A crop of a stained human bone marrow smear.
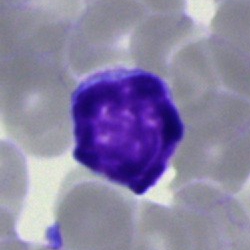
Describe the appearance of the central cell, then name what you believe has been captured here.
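The cell has an irregular, somewhat angular outline rather than a smoothly round one. Its nucleus occupies nearly the entire cell. Cytoplasm forms at most a very thin rim, difficult to distinguish from the nucleus. The chromatin stains a deep dark purple, with a few small paler patches. This cell is a lymphocyte.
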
